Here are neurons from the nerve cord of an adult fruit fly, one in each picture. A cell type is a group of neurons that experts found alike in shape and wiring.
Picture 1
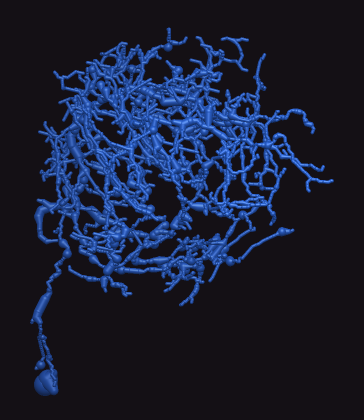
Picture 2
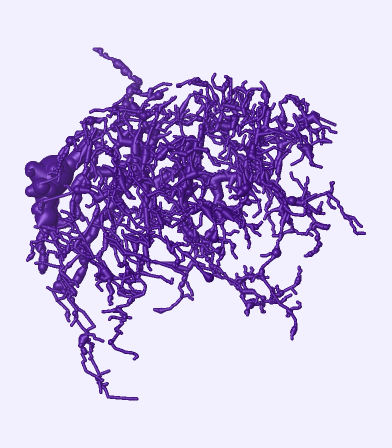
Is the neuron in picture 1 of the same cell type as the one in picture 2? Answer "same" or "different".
same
